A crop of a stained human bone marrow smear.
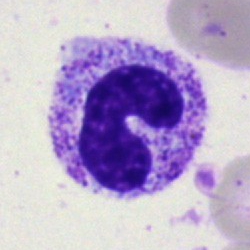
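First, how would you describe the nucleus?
Bent into a kidney shape, with a deep notch opening toward the right.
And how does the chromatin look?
Dense, dark purple and coarsely clumped.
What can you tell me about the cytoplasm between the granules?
It is pale.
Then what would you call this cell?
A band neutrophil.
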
